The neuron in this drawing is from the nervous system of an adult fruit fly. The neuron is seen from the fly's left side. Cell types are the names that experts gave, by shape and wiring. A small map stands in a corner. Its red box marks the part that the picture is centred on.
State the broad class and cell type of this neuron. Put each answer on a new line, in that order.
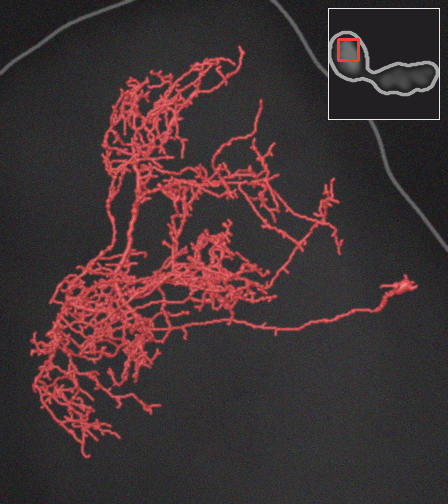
central-brain intrinsic neuron
AVLP571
